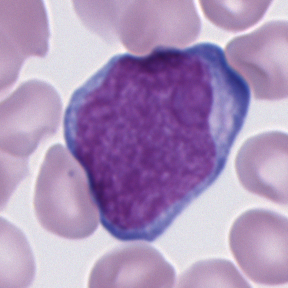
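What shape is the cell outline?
Irregular and angular rather than round.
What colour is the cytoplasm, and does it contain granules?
It is blue, and no granules are seen in it.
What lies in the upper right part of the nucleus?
A faint rounded structure.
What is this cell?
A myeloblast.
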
